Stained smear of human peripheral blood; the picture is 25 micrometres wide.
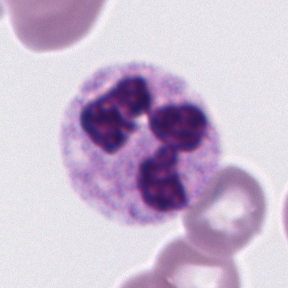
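Segmented neutrophil in a stained smear of human peripheral blood under the light microscope. Its outline is round and smooth, and the nucleus is split into three separate lobes, none of them showing nucleoli. Fine granules fill the cytoplasm evenly.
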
